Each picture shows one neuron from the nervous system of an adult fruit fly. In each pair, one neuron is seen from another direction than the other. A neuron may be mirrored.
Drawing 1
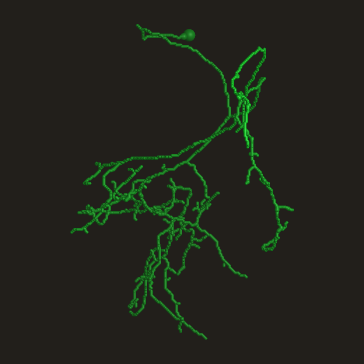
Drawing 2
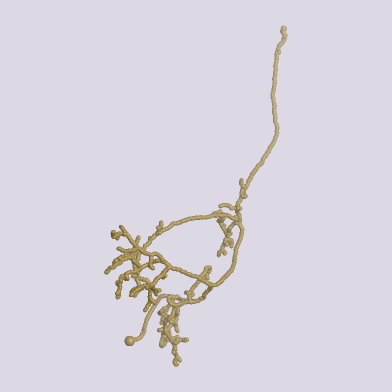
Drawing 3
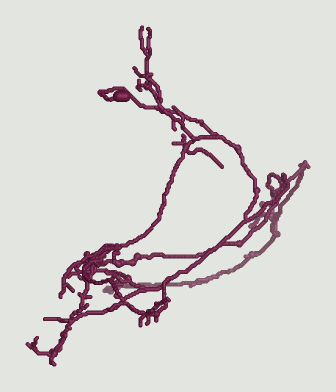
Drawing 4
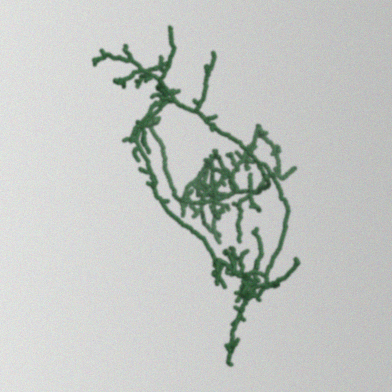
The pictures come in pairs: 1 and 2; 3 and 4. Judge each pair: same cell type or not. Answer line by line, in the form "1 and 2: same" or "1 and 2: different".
1 and 2: different
3 and 4: same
